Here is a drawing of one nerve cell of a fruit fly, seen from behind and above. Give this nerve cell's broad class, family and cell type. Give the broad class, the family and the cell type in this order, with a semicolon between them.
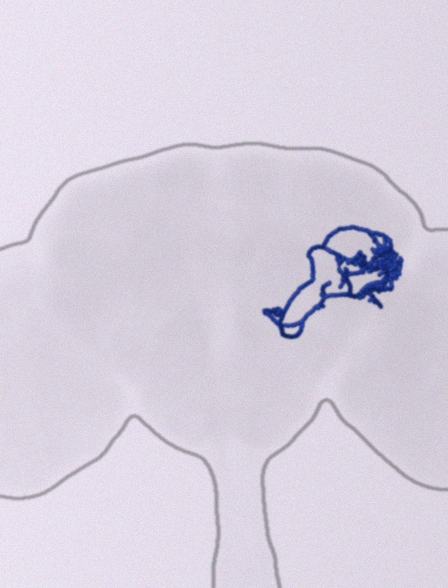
central-brain intrinsic neuron; hemilineage LALv1_ventral; AVLP454_a1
